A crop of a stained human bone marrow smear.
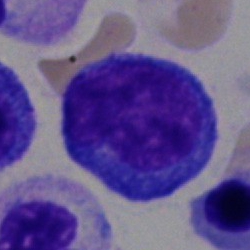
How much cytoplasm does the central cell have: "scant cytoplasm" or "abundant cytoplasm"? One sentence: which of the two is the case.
Its cytoplasm amounts to no more than a narrow rim.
